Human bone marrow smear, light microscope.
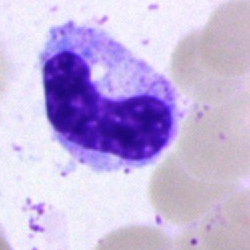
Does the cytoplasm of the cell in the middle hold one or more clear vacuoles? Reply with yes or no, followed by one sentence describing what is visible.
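Yes. A single small clear vacuole lies in the cytoplasm just above the nuclear indentation.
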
